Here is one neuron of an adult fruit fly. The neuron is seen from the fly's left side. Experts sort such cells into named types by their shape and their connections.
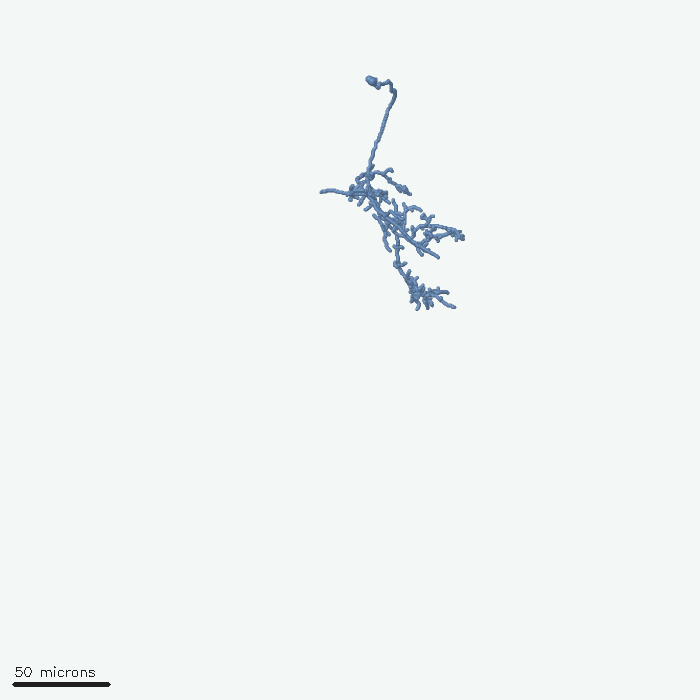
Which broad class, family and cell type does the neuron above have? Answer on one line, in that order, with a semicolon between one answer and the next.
central-brain intrinsic neuron; hemilineage SMPp&v1_posterior; CL189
